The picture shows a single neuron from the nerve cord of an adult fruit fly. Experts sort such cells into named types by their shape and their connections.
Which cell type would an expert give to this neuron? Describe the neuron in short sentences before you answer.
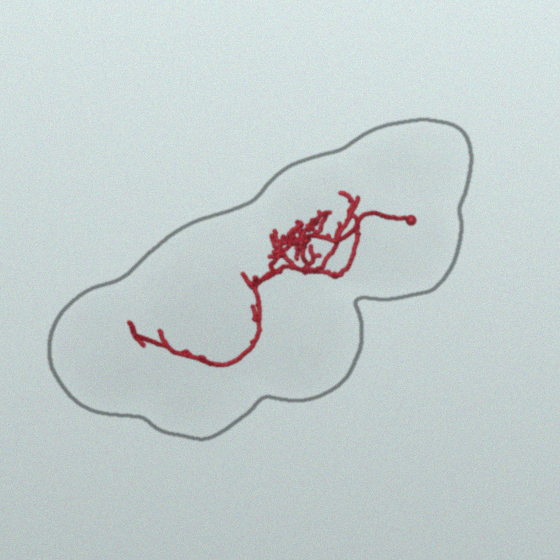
As drawn here it is wider than it is tall. Its broad class is nerve-cord intrinsic neuron. Its cell type is IN12B042.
